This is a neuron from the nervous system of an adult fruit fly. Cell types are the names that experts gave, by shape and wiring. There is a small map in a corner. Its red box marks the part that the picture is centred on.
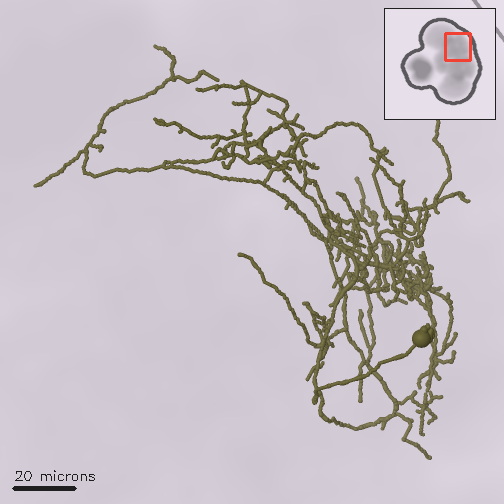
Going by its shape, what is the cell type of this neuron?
CL234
